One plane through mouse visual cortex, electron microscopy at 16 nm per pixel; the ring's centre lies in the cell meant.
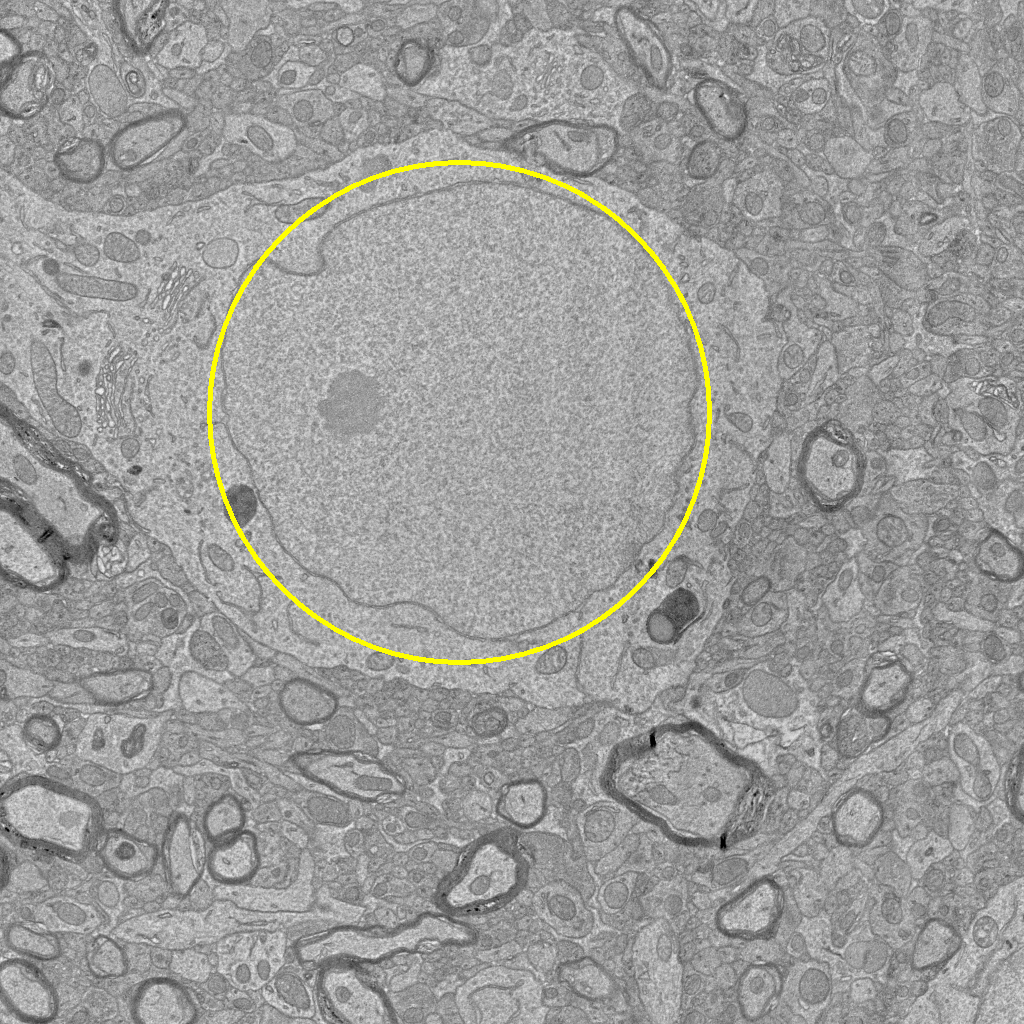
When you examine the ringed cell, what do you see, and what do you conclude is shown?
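Here the nucleus is round and shown whole, filling most of the ring. At its upper left the envelope dips inward in a single notch. The chromatin looks pale and finely dispersed, with no dark clumps lining the envelope, and a single darker nucleolus sits left of the nuclear centre. So this is an excitatory neuron.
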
